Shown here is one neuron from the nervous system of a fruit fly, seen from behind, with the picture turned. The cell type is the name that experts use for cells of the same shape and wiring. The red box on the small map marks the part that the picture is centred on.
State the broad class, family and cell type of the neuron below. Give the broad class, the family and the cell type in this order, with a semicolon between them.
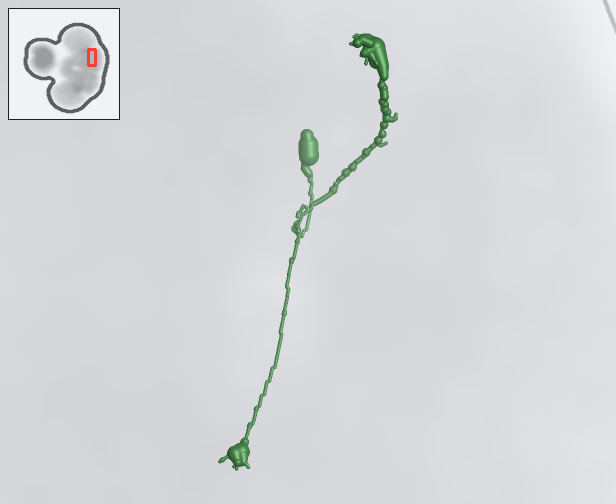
central-brain intrinsic neuron; hemilineage AOTUv3_dorsal; TuBu08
